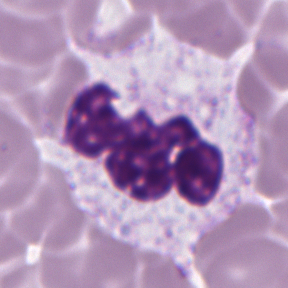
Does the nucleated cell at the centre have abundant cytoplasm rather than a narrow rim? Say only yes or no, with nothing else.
Yes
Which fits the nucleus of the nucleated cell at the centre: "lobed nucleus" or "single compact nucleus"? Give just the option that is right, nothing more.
Lobed nucleus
